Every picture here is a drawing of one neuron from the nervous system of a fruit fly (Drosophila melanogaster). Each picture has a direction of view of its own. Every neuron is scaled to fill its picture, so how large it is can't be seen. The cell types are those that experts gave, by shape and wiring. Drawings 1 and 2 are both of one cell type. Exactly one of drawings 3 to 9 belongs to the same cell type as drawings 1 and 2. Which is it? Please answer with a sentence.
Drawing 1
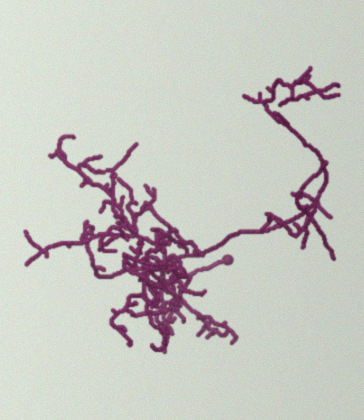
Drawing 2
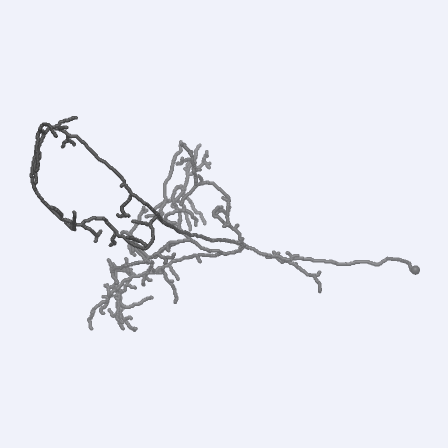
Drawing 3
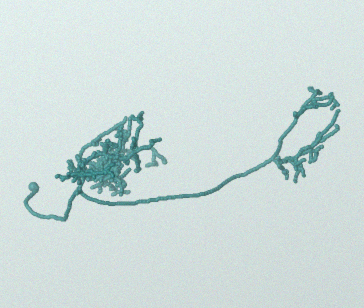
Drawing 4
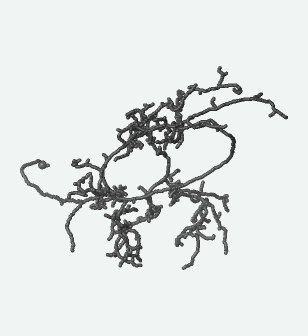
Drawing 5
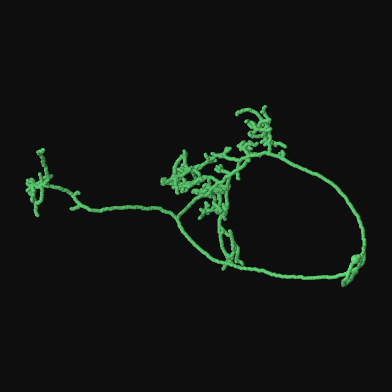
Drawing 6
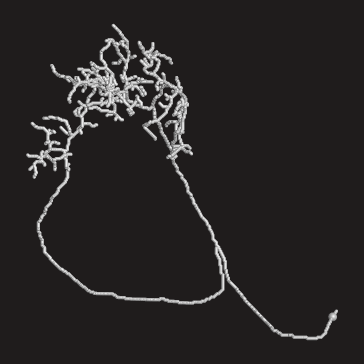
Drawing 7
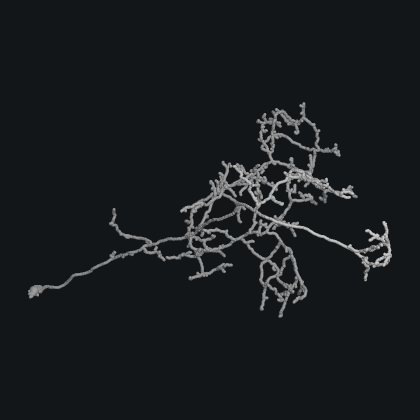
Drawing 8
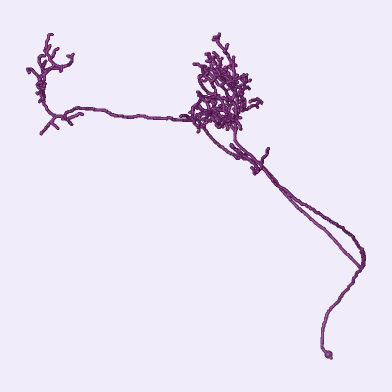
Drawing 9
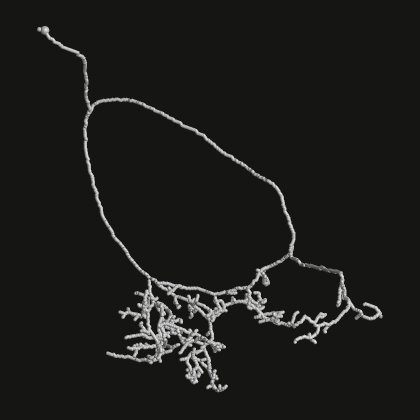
The neuron in drawing 7 is of the same cell type.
